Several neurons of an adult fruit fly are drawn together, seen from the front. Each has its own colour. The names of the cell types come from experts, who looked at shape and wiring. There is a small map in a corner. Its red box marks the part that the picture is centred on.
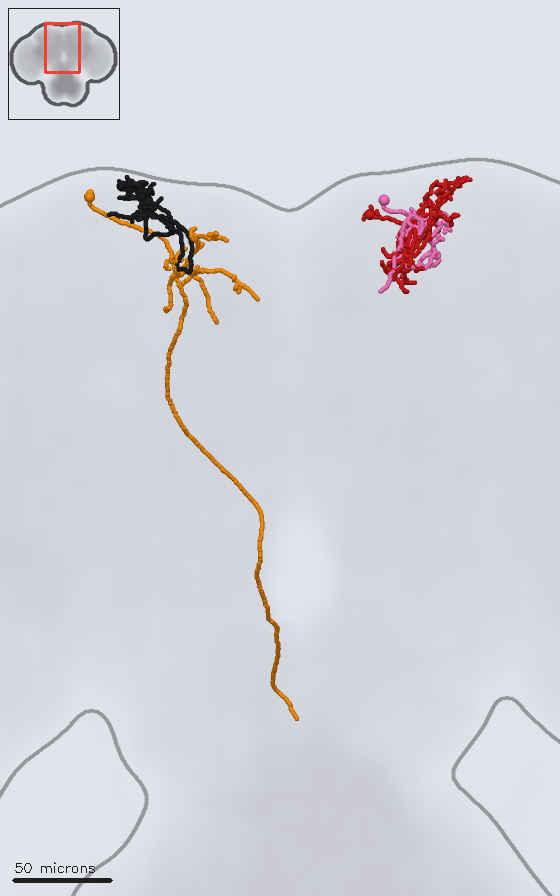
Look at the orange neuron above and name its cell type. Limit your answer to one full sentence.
The cell type that this neuron has is DNES1.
